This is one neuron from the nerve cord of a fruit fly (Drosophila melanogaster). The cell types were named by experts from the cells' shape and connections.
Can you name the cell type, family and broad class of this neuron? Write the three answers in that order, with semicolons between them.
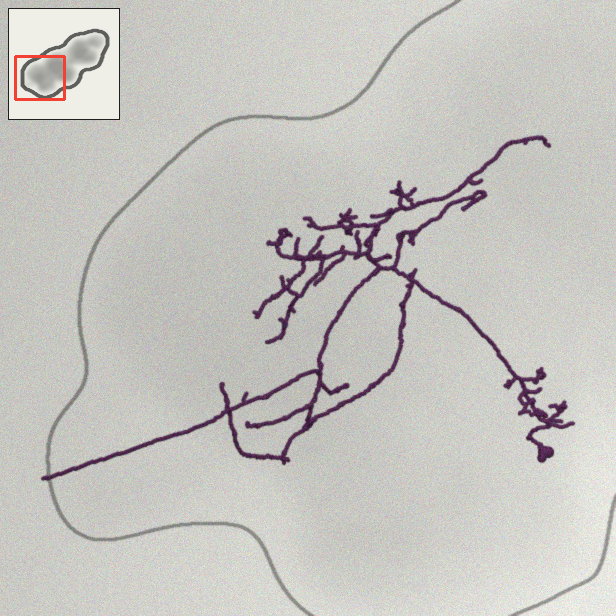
AN12B055; hemilineage 12B; ascending neuron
